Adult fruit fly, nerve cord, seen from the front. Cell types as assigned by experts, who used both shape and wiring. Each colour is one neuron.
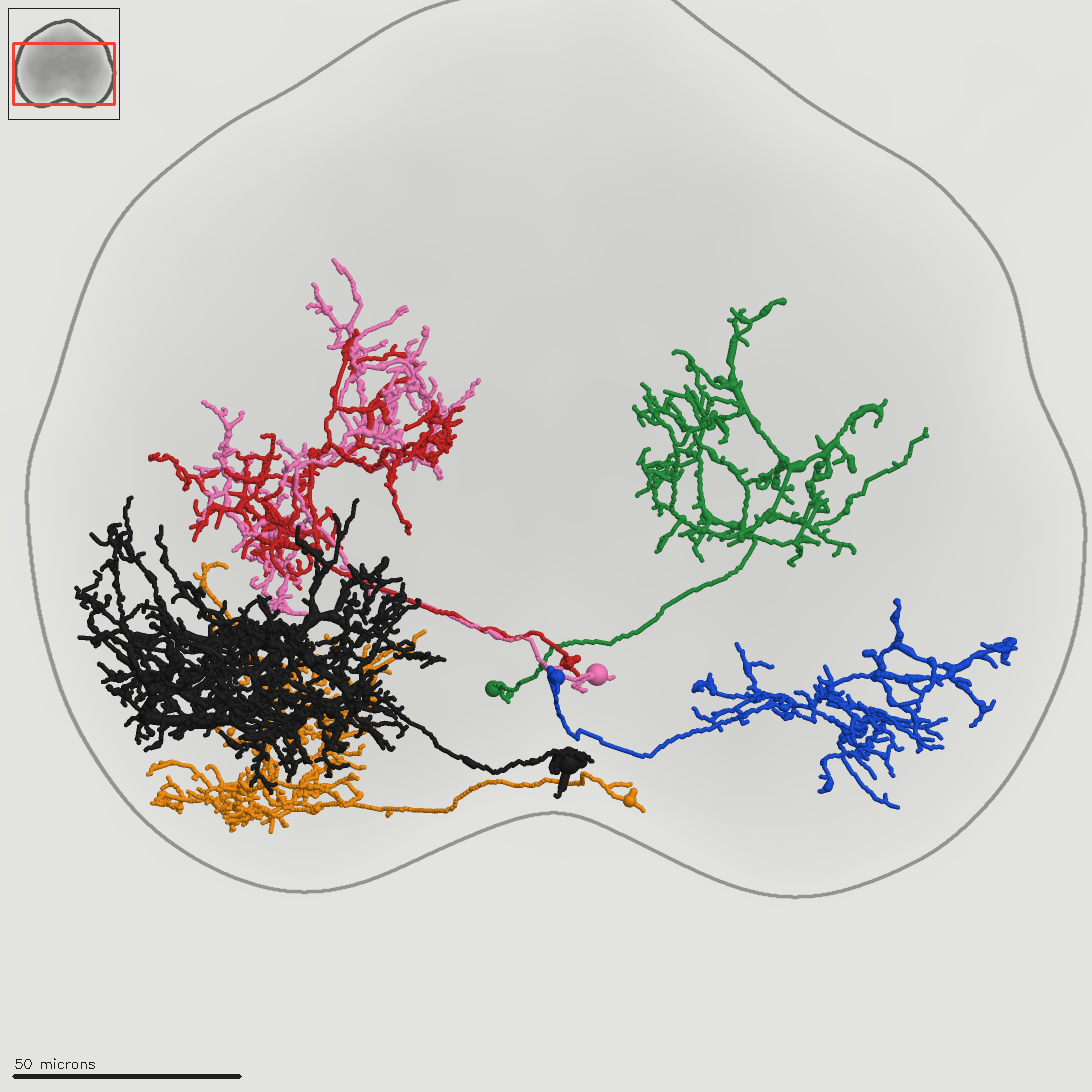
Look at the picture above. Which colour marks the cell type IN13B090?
pink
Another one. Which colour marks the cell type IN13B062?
green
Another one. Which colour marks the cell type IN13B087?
orange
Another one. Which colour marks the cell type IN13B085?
red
